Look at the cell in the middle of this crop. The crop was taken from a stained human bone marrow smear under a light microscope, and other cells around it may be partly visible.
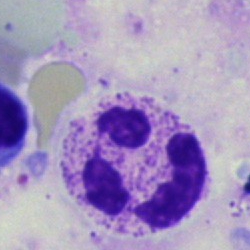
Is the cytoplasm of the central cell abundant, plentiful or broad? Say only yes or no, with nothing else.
Yes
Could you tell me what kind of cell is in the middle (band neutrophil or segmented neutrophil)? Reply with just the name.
segmented neutrophil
